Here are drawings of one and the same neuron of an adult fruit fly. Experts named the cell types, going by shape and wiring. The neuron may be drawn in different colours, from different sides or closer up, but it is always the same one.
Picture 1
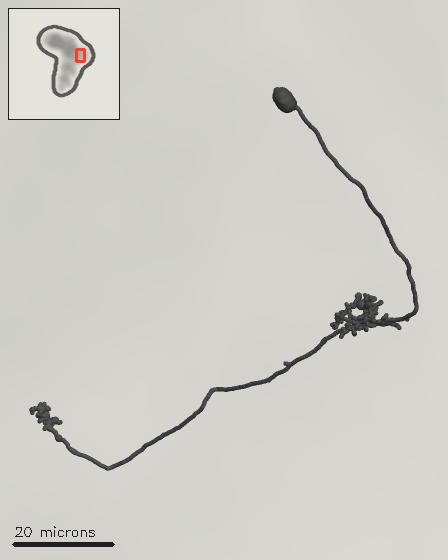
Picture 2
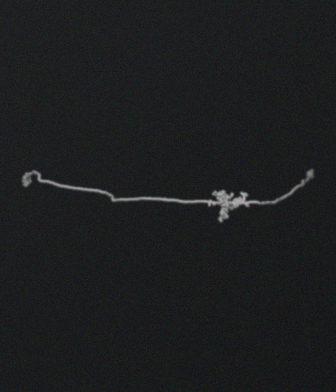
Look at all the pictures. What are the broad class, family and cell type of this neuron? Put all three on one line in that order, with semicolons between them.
optic-lobe intrinsic neuron; Tm; Tm9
